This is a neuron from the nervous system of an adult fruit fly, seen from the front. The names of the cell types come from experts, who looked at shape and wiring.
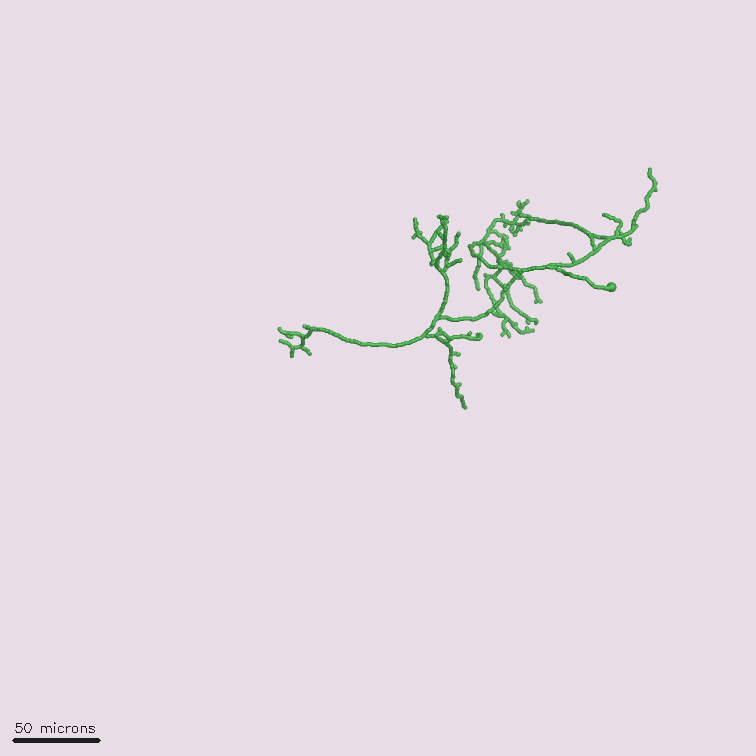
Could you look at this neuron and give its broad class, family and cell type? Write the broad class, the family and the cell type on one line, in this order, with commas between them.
central-brain intrinsic neuron, hemilineage AOTUv4_dorsal, CL005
